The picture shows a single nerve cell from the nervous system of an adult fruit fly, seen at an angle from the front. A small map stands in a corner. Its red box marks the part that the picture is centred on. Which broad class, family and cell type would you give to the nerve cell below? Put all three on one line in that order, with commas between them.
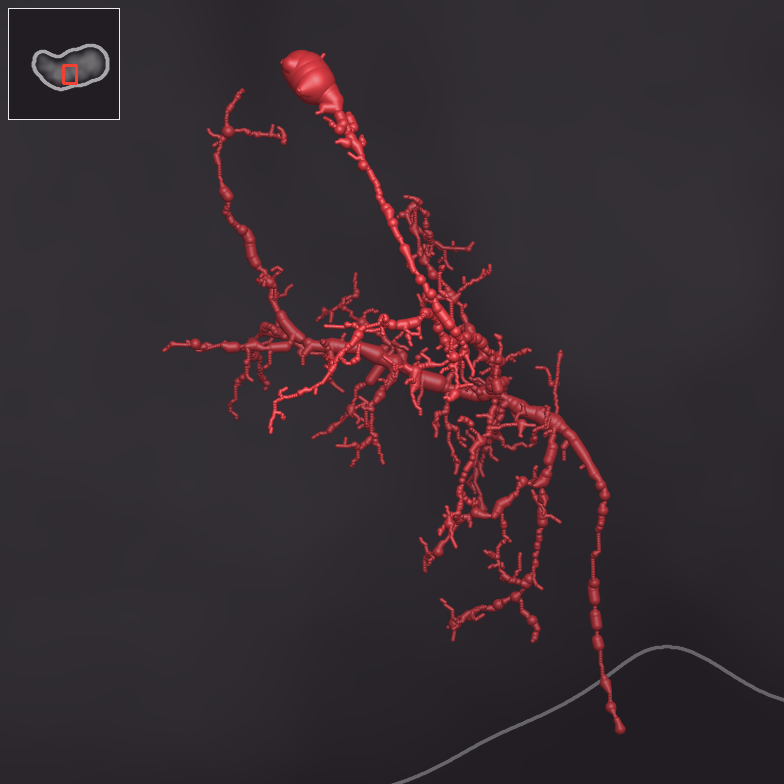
motor neuron of the nerve cord, hemilineage 17X, Tergotr. MN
